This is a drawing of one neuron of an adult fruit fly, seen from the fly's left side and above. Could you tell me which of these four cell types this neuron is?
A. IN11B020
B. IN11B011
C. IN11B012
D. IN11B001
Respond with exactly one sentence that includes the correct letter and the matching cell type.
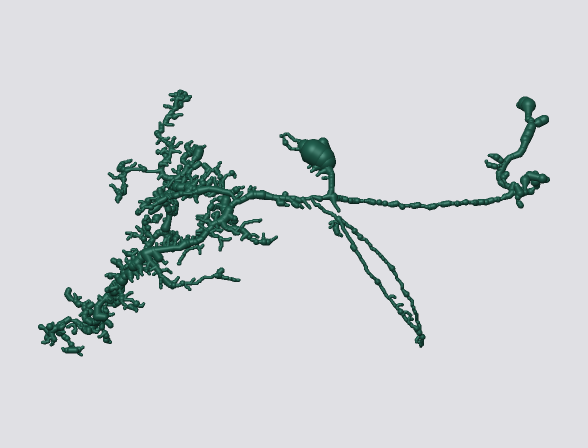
Regarding cell type, the neuron matches IN11B001, option D.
